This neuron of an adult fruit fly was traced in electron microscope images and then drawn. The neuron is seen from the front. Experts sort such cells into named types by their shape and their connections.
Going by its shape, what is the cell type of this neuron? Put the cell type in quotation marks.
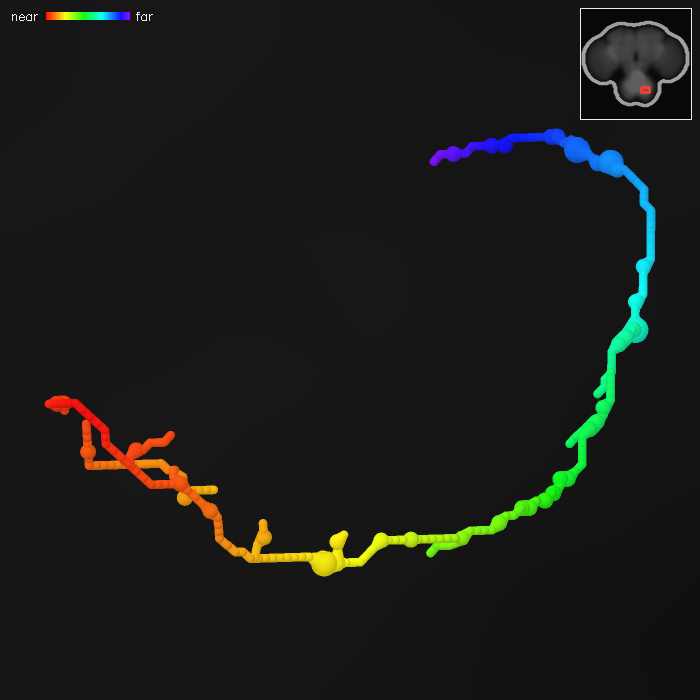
"SNta31"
